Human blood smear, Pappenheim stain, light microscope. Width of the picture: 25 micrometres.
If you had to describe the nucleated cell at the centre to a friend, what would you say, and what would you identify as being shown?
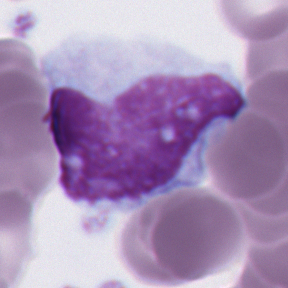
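Look at the nucleus first: irregular, with a notch in its upper edge. The chromatin's finely stippled, not clumped into coarse dark blocks. The cytoplasm is pale blue-grey, its widest band sitting above the nucleus. It's a monocyte.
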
